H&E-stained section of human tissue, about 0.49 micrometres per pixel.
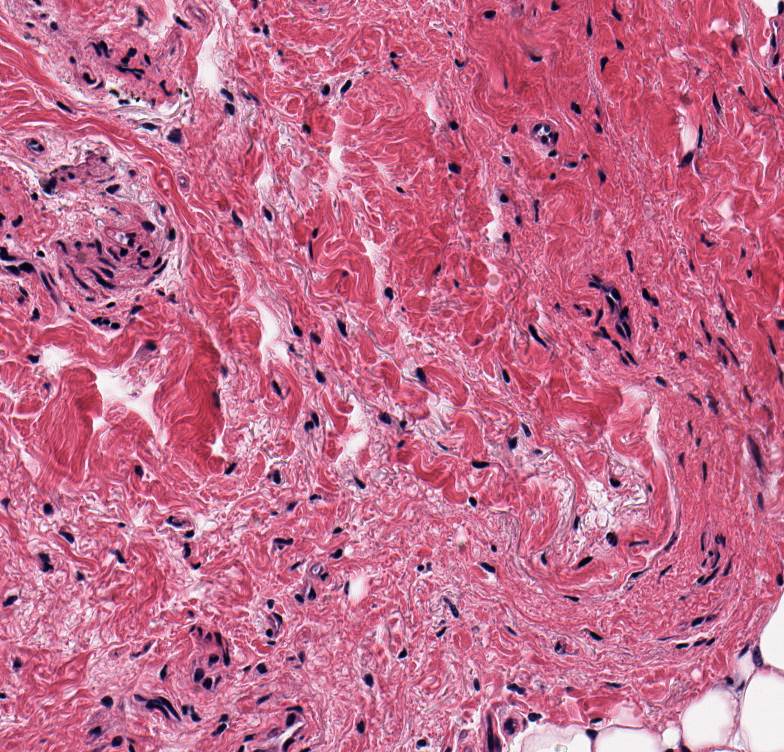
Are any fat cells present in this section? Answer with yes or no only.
Yes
